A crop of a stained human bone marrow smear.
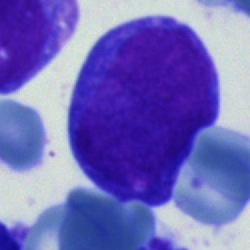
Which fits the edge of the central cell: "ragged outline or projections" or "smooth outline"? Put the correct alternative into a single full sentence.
The cell's outline is smooth, without projections.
